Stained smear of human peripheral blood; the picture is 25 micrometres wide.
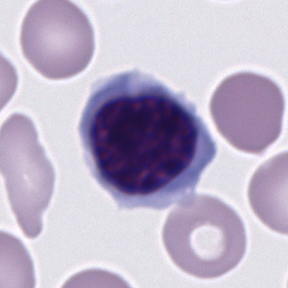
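Normoblast, the central cell in a stained smear of human peripheral blood. Its outline is irregular, with a few shallow angular bumps. The nucleus is round in outline, about 9 micrometres across, and fills about 60% of the cell's area. Dark purple chromatin lies in coarse clumps within it. The pale blue cytoplasm is narrowest along the left side of the nucleus. The whole cell is about 1.75 times as wide as a red cell that lies whole in the picture.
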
